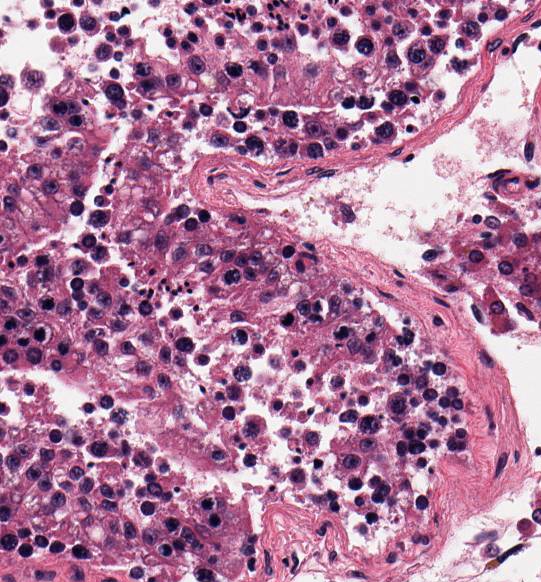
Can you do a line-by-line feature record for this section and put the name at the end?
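Compartments: densely cellular, filling most of the field
Bands: thin, pink, fibrous, separating them
Band nuclei: flattened, spindle-shaped, parallel to the fibres
Cells: mostly round, with round dark nuclei
Chromatin: coarsely clumped in many
Cytoplasm: pink, around the nuclei
Name: testis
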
